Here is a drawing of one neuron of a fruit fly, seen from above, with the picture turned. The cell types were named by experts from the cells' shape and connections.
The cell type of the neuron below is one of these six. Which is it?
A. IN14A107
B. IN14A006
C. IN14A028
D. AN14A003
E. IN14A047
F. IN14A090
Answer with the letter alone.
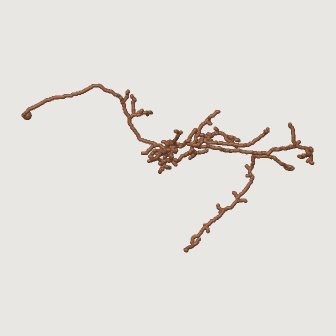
C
